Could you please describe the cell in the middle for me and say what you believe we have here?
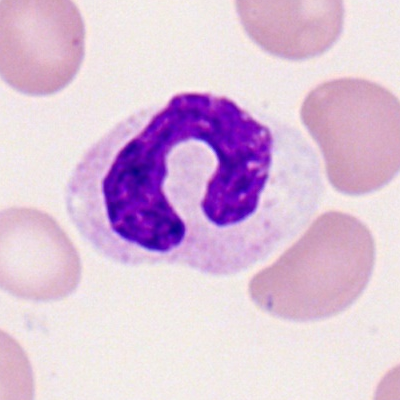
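Let's start with the shape: a smooth oval, wider than it is tall. Now the nucleus. It's a single curved band, like a horseshoe with its gap opening downward, and there's no nucleolus to be seen. In the cytoplasm the granules are fine and faintly lilac, not large coloured ones. So this is a band neutrophil.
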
